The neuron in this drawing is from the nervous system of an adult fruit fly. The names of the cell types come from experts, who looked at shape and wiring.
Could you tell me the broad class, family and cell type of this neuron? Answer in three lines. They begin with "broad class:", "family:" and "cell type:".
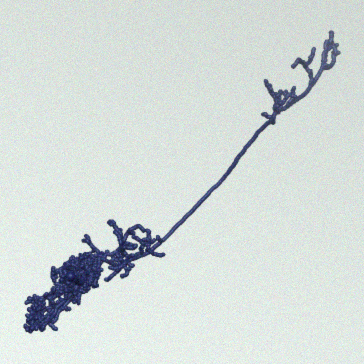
broad class: descending neuron
family: DNbe
cell type: DNbe006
